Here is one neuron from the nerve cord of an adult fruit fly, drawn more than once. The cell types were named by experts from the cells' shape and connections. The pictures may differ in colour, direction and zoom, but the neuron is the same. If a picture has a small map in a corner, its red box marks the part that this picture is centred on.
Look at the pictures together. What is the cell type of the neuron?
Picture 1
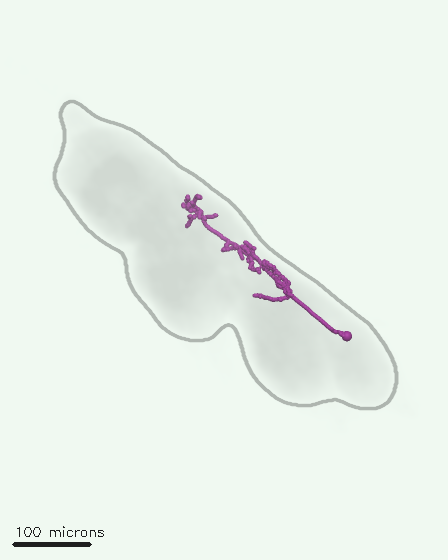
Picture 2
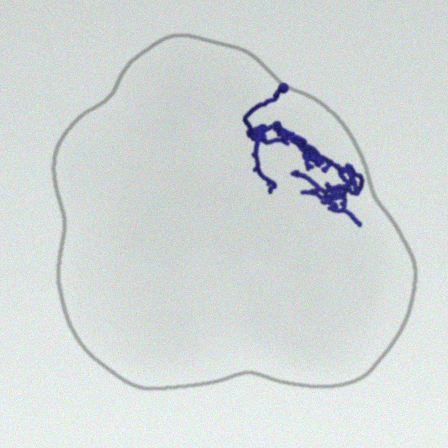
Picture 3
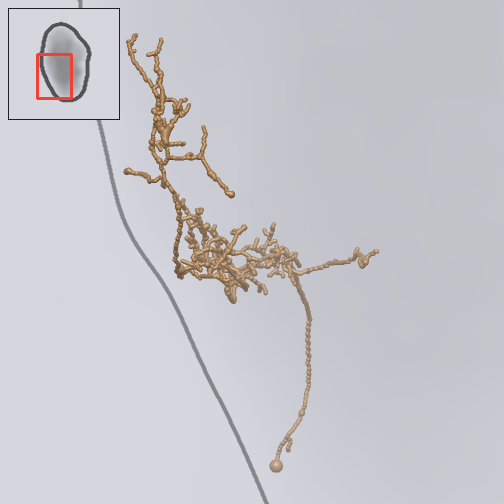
IN03B083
